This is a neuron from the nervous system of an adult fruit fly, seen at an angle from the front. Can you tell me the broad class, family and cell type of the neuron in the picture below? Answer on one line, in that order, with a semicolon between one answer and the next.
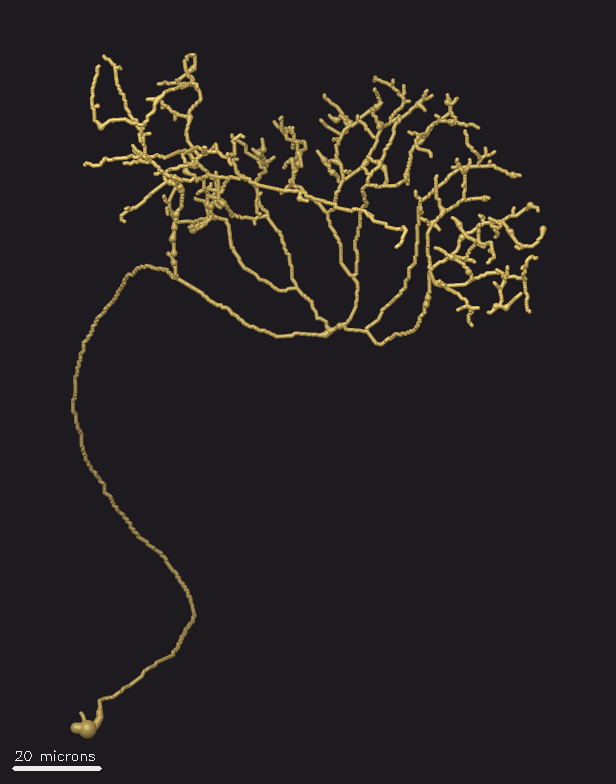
central-brain intrinsic neuron; hemilineage LALv1_dorsal; FB6P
